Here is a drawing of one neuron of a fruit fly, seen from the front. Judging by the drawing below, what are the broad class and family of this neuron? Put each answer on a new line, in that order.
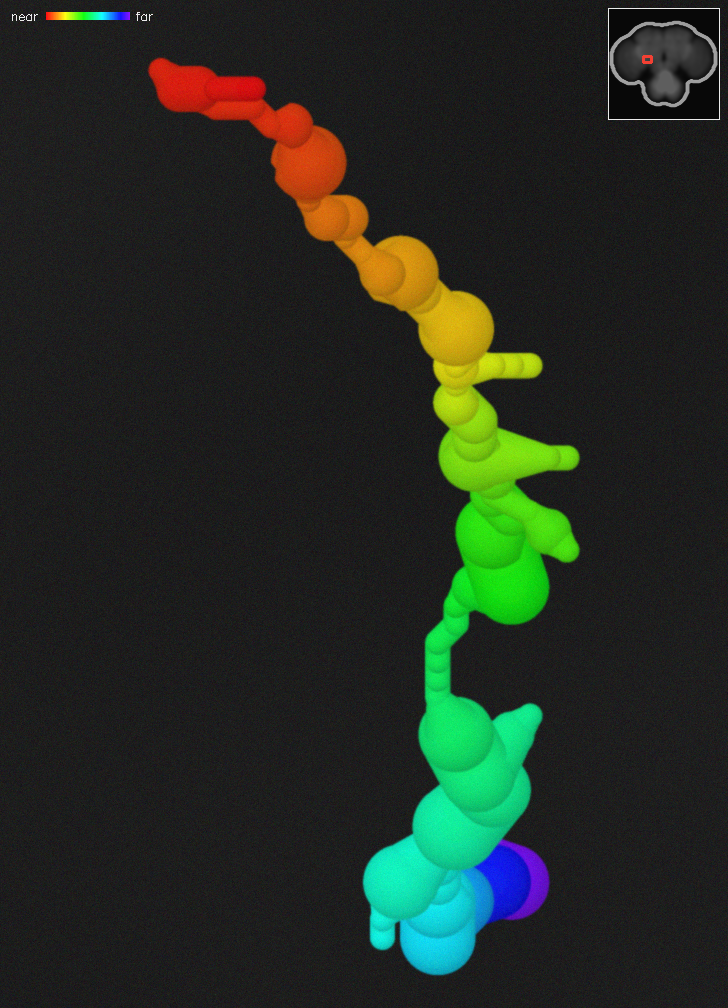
sensory neuron entering the brain
class mechanosensory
